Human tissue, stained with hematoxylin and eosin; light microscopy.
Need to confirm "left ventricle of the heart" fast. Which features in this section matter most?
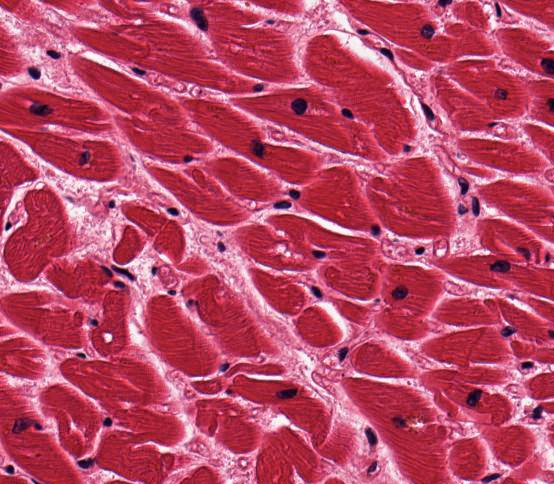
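The section is from the left ventricle of the heart, so I'll go through what fits and what doesn't. Where a fibre shows its nucleus, there is just one, sitting in the centre of the fibre.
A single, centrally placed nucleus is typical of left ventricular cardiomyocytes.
So that matches. The fibre cytoplasm is strongly eosinophilic, with fine streaking along the length of the fibres. Between the fibres lies pale pink, loose, wispy connective tissue holding small dark elongated nuclei. What I don't find is fat: no fat cells appear anywhere in the field.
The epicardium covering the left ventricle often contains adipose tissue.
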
